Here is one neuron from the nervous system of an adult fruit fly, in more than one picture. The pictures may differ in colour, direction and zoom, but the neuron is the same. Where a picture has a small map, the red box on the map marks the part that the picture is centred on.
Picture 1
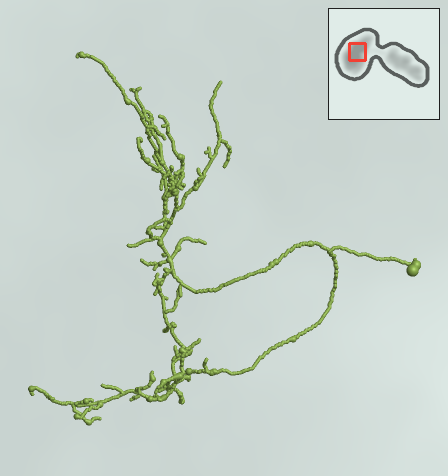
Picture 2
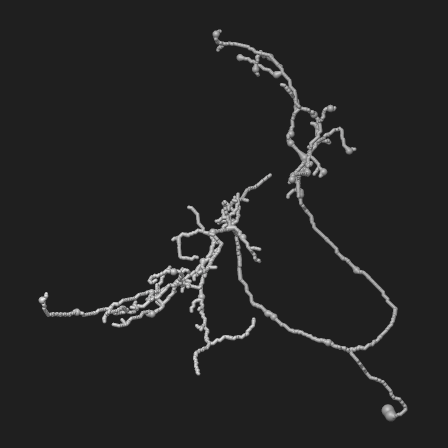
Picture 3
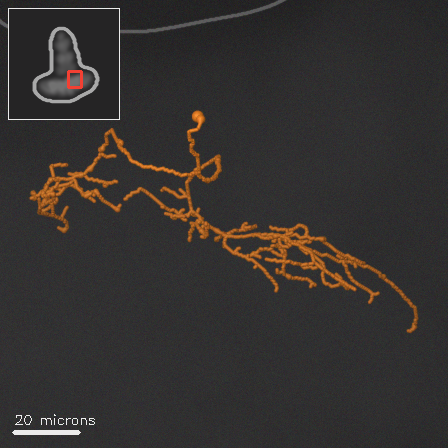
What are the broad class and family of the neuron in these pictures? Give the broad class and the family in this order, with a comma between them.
central-brain intrinsic neuron, hemilineage VPNp&v1_ventral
